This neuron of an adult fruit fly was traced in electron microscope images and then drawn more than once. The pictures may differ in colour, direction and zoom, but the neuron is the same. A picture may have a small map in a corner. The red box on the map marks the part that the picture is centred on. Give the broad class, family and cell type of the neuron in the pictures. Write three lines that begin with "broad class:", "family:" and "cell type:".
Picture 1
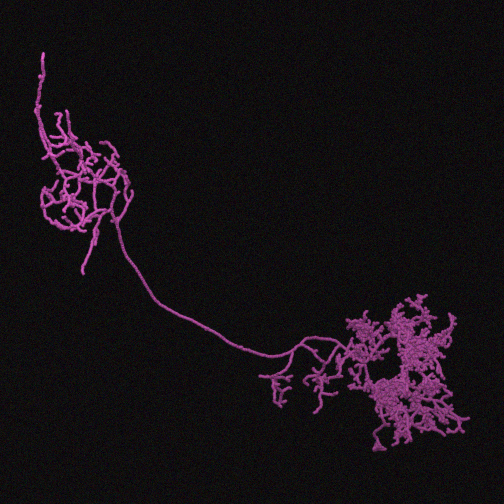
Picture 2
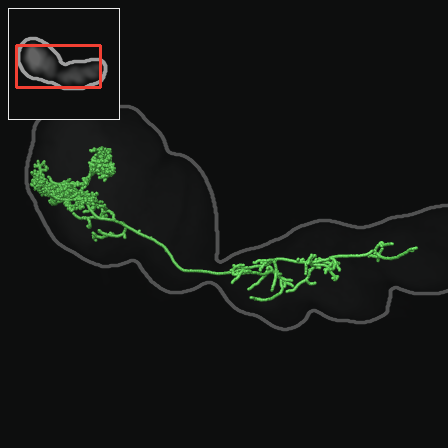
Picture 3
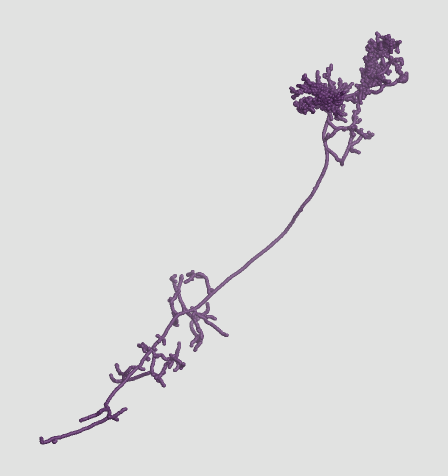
broad class: descending neuron
family: DNb
cell type: DNb05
